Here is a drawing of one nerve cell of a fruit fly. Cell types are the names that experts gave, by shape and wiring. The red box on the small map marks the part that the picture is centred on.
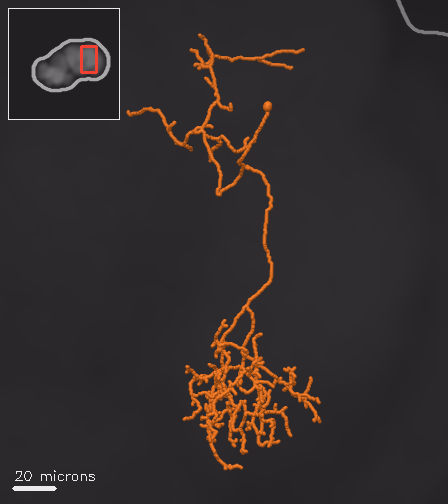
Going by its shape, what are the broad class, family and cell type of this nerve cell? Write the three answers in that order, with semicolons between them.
visual projection neuron; hemilineage VPNp&v1_posterior; LoVP75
